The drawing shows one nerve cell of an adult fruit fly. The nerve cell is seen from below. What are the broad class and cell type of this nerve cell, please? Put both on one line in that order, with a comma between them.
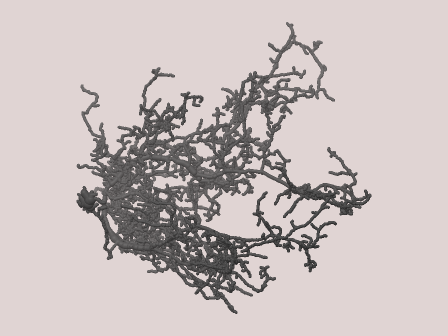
central-brain intrinsic neuron, PS304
